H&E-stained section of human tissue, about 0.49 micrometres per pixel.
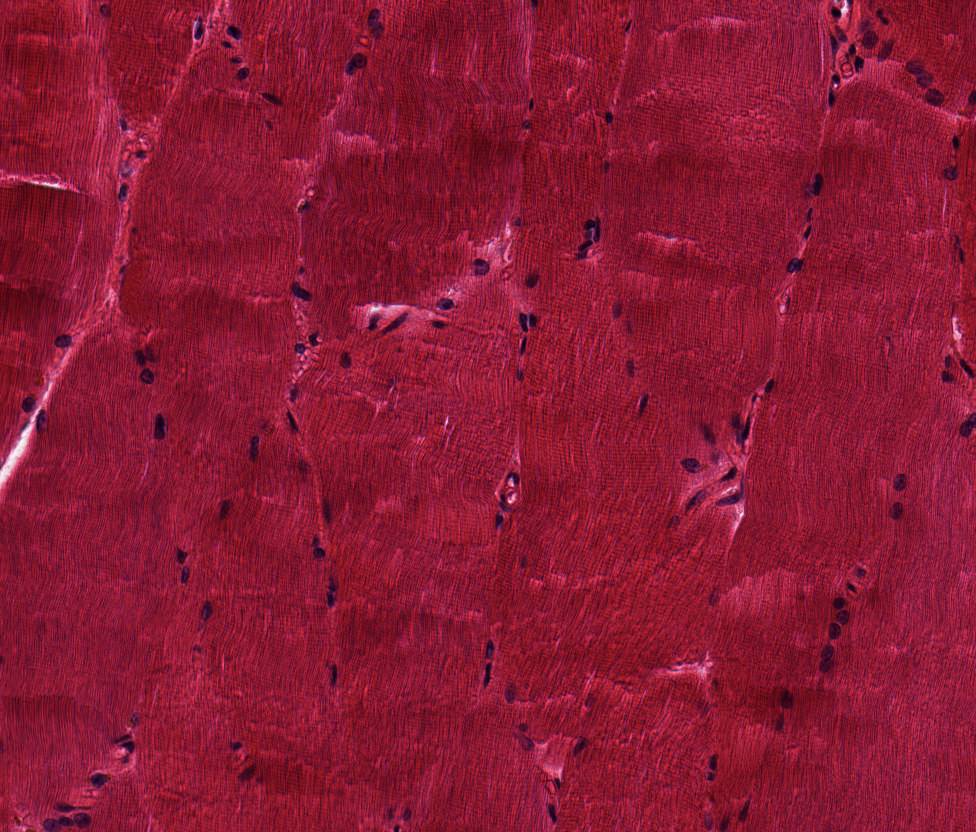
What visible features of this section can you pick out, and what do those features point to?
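Parallel muscle fibres, long and running roughly top to bottom, fill the field. They are broad and unbranched, with thin pale lines between them. Nuclei: small, dark, elongated, at the fibre edges rather than central. Cytoplasm: deep red throughout. This is skeletal muscle.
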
